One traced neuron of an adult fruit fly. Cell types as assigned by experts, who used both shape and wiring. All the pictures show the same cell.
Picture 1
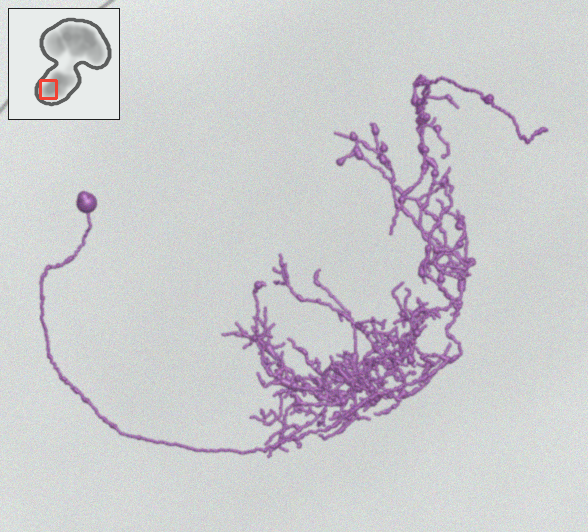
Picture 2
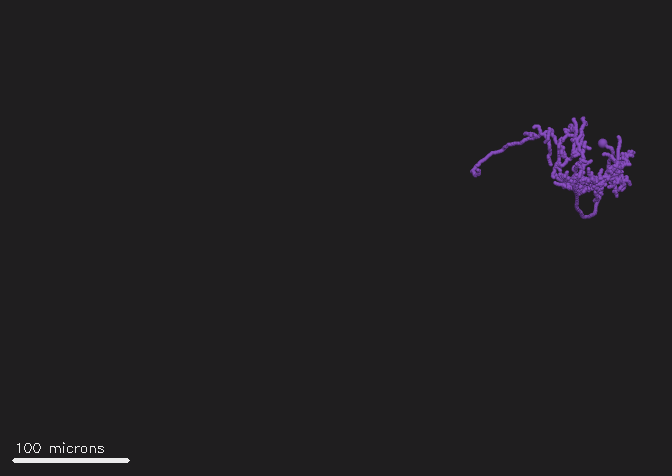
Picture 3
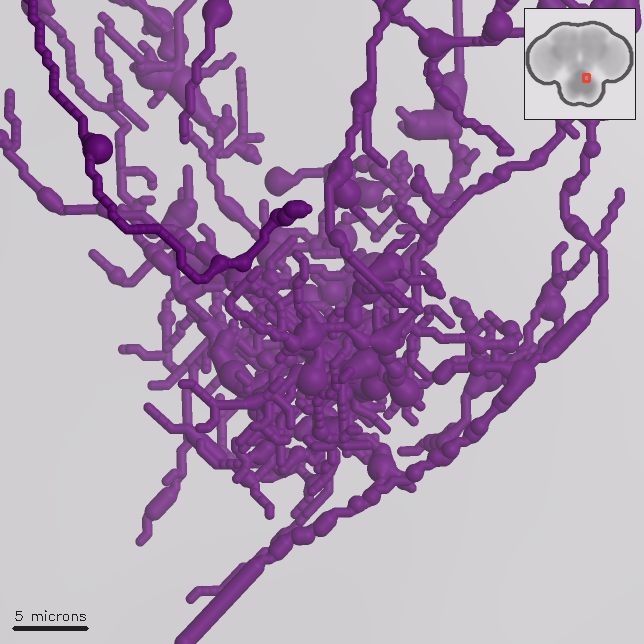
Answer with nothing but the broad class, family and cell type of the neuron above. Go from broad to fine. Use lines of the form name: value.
broad class: nerve-cord intrinsic neuron
family: hemilineage 01A
cell type: IN01A065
